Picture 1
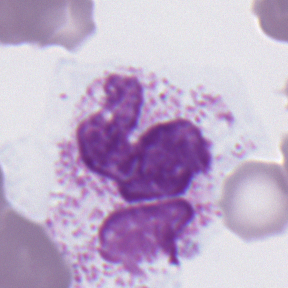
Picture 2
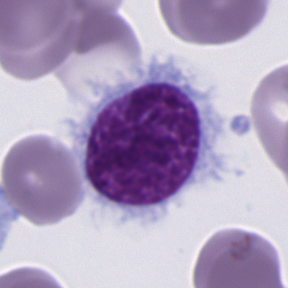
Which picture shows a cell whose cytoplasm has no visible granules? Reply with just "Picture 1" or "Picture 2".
Picture 2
